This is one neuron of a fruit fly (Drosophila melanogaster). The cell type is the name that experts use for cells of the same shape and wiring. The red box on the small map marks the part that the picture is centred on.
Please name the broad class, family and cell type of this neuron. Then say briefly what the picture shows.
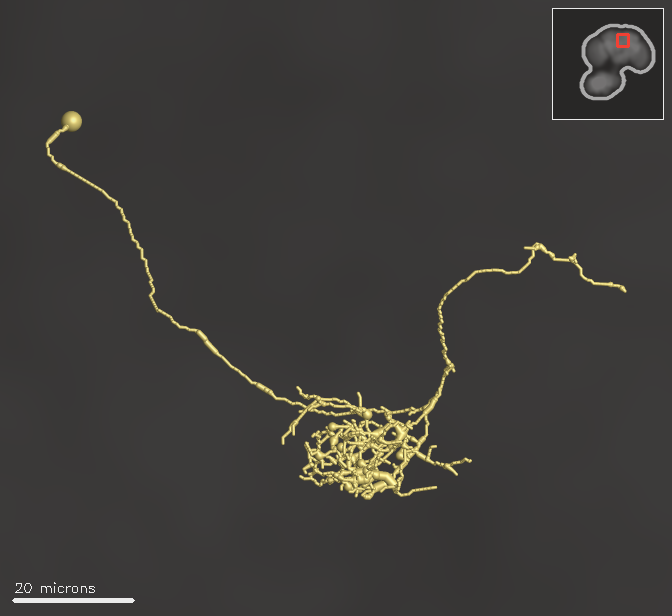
This is a central-brain intrinsic neuron. Its family is called class CX. Its cell type is FC1F. The cell body can be seen at the upper left of the picture. From left to right in the picture it spans about 100 microns. The picture shows dozens of branch ends.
